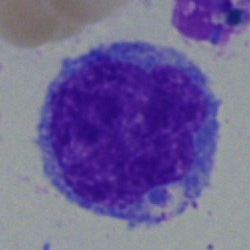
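Blast: the central cell of a stained human bone marrow smear viewed by light microscopy. The outline is round, and the border is slightly ragged rather than smooth. The cytoplasm stains blue. A small pale clear area lies in the cytoplasm at the lower right edge of the nucleus.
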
